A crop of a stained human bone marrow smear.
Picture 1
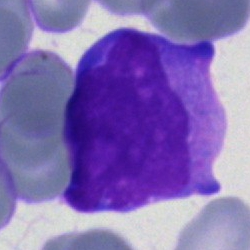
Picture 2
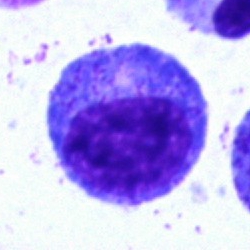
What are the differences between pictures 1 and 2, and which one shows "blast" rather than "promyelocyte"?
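Picture 1 shows the blast; picture 2 shows the promyelocyte. The nucleus of the blast fills most of the cell and lies toward the left, whereas that of the promyelocyte lies off-centre in the lower part of the cell. In the blast the cytoplasm forms a narrow band mainly along the right side and is a paler lilac-violet than the nucleus; in the promyelocyte it is widest above the nucleus, with a paler zone just above it. Small blunt knobs project from the upper right and lower right corners of the blast. The chromatin of the promyelocyte is coarse and clumped into dark patches.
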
